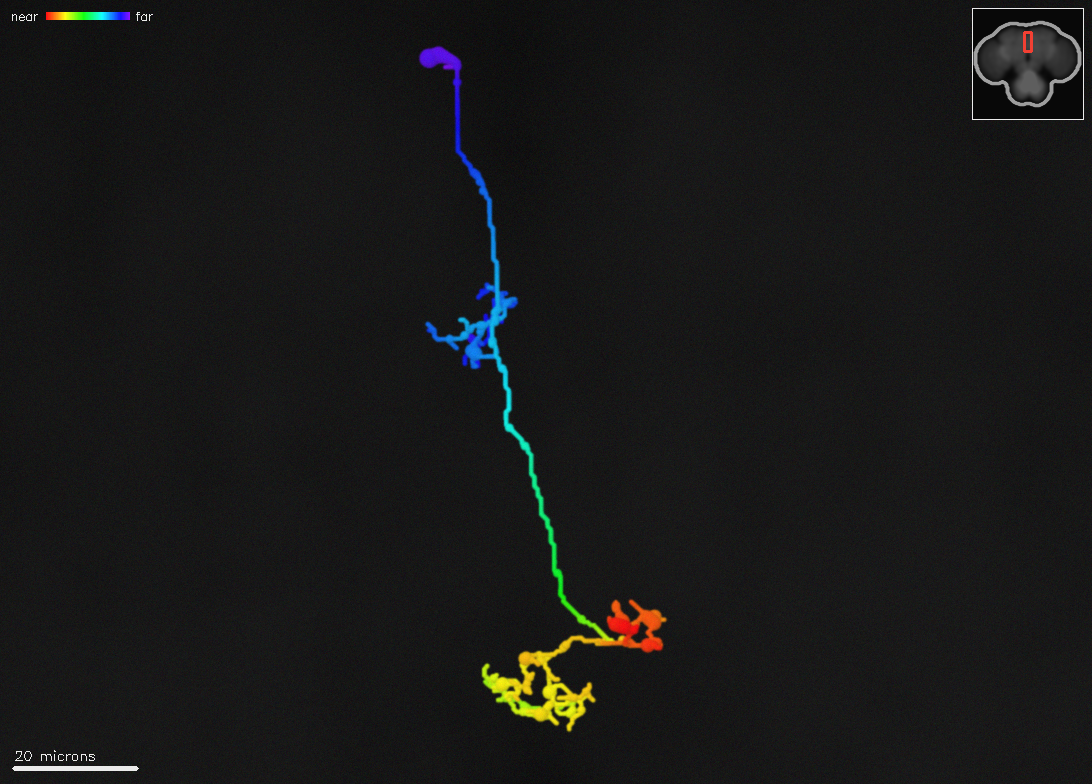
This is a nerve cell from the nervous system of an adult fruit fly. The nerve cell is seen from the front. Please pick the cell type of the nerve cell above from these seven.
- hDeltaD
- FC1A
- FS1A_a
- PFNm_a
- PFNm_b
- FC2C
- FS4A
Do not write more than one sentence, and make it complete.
This nerve cell counts as a member of the cell type PFNm_b.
